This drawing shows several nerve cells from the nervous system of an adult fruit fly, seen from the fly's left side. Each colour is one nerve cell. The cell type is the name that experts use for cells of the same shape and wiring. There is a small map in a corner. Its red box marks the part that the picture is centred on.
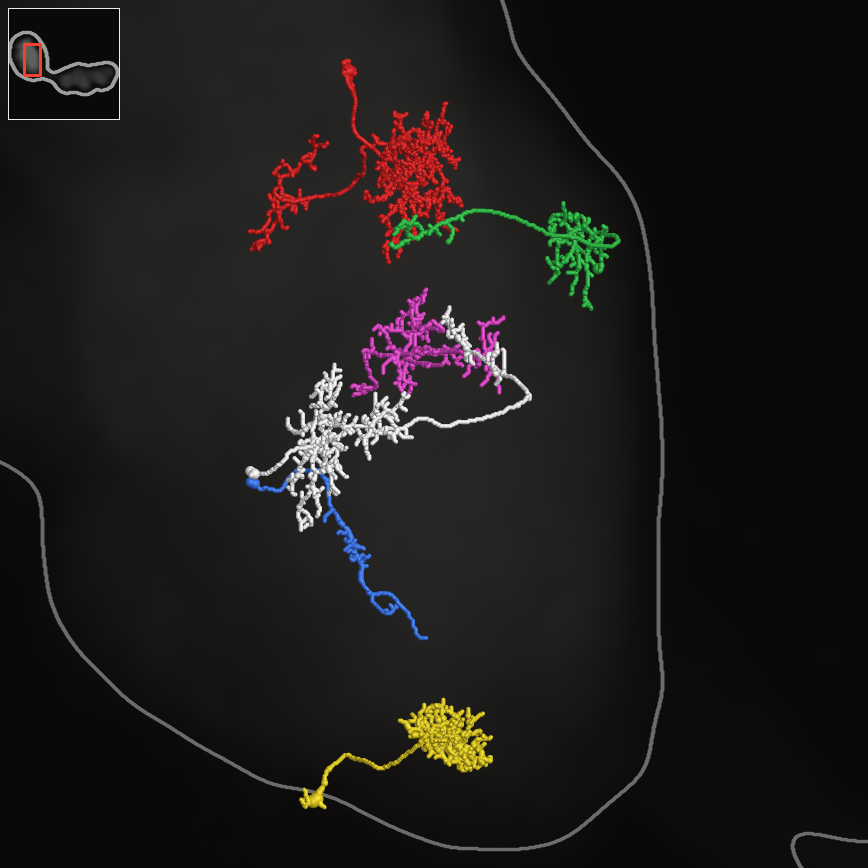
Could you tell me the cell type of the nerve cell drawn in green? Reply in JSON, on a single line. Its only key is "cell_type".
{"cell_type": "TmY13"}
